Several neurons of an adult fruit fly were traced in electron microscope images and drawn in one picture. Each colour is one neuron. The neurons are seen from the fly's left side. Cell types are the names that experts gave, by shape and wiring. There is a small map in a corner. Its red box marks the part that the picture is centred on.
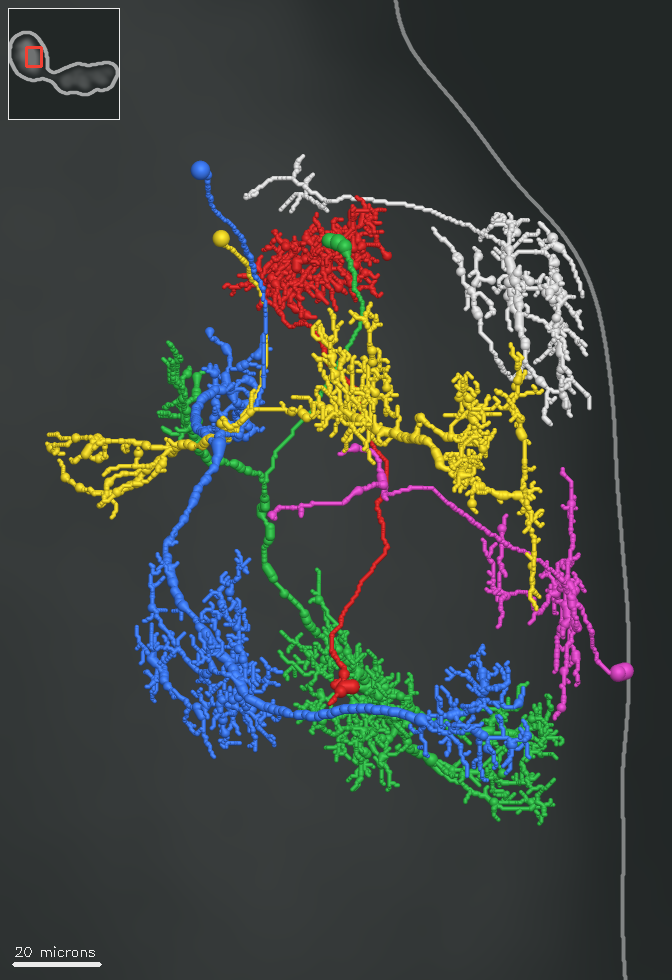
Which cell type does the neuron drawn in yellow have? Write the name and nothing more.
LPLC2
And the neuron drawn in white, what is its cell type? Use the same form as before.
Y11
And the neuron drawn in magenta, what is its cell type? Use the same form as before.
LLPC2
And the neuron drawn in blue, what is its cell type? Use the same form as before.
LPLC4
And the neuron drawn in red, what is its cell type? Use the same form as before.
Li14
